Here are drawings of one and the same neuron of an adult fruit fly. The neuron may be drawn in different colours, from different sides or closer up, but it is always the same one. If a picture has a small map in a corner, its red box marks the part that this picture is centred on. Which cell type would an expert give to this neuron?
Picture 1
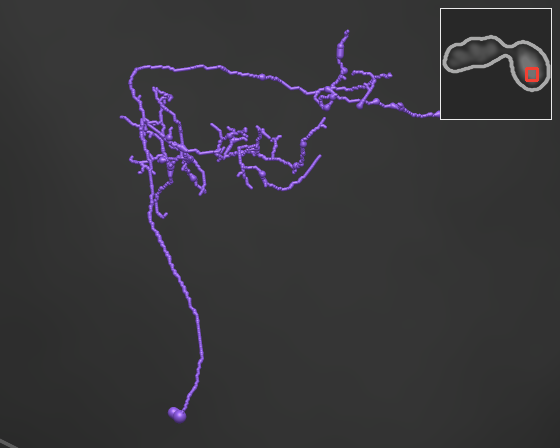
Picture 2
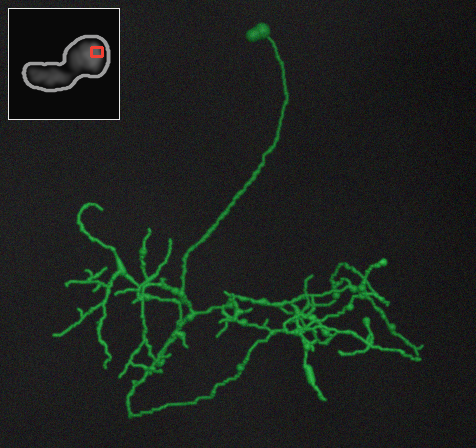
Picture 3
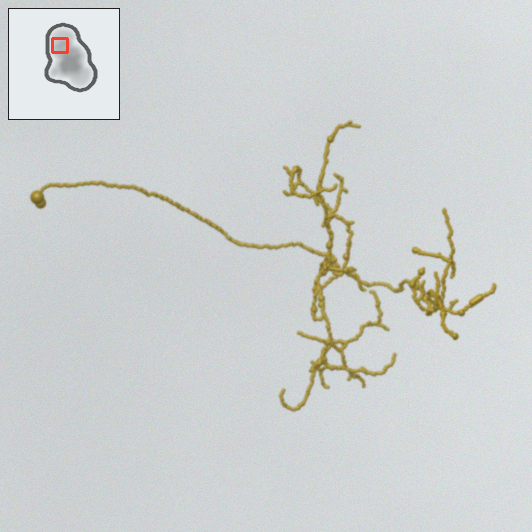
PVLP133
